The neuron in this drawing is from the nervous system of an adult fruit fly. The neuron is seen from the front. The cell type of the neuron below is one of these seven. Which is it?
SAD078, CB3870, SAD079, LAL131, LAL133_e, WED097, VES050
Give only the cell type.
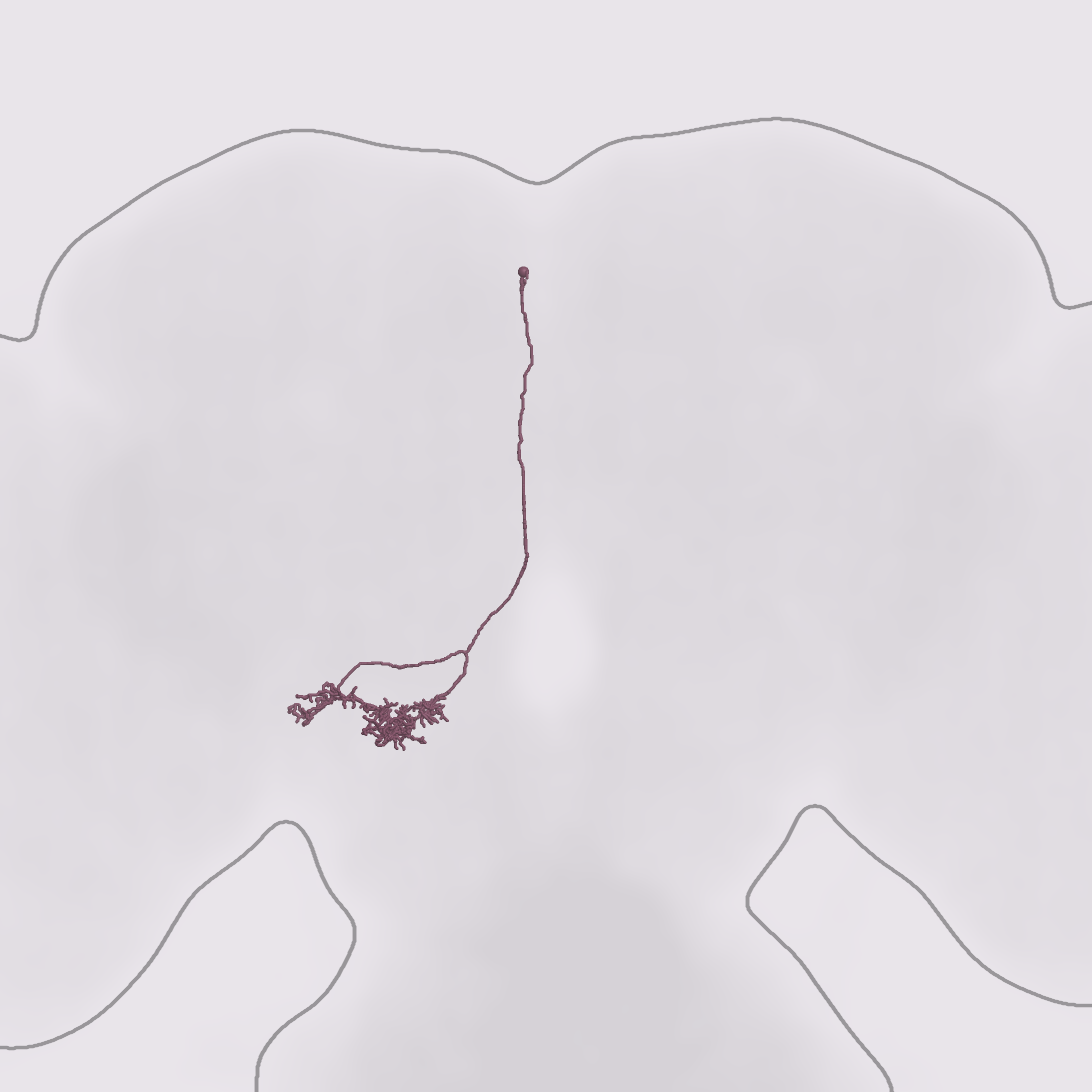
SAD078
